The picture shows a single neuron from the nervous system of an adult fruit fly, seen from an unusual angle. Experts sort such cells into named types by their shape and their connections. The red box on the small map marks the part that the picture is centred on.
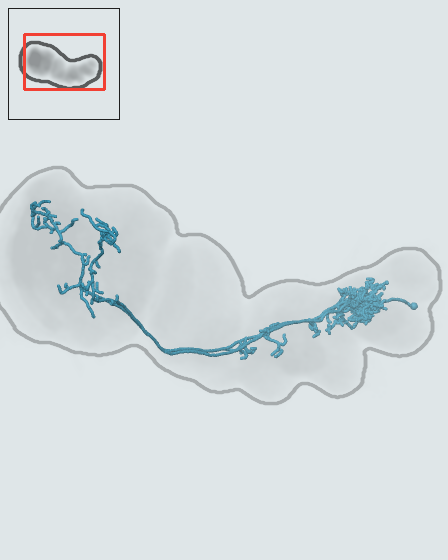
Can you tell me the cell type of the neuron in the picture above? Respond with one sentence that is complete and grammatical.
On the level of cell type, this neuron is AN00A006.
